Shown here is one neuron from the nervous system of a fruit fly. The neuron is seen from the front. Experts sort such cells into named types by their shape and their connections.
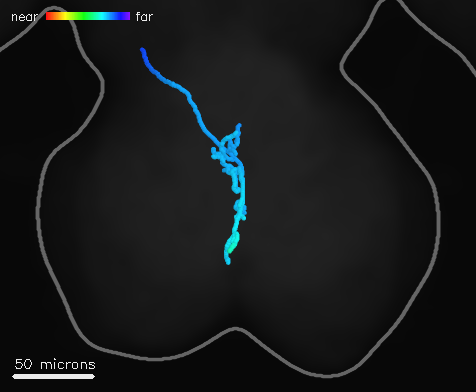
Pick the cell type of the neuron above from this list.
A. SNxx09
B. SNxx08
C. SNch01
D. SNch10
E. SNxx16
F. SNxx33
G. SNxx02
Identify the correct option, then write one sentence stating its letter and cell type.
The neuron is of the SNch01 cell type, which is option C.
